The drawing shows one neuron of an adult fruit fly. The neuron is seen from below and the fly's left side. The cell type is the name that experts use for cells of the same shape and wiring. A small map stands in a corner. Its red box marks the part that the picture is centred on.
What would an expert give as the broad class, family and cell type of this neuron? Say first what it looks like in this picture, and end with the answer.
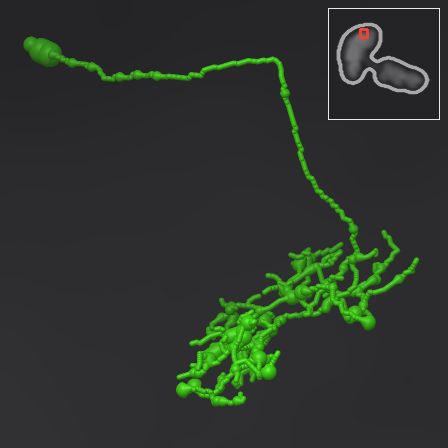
It lies in the brain. Dozens of branch ends can be seen. Its broad class is optic-lobe intrinsic neuron. The family is Cm. The cell type is Cm5.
